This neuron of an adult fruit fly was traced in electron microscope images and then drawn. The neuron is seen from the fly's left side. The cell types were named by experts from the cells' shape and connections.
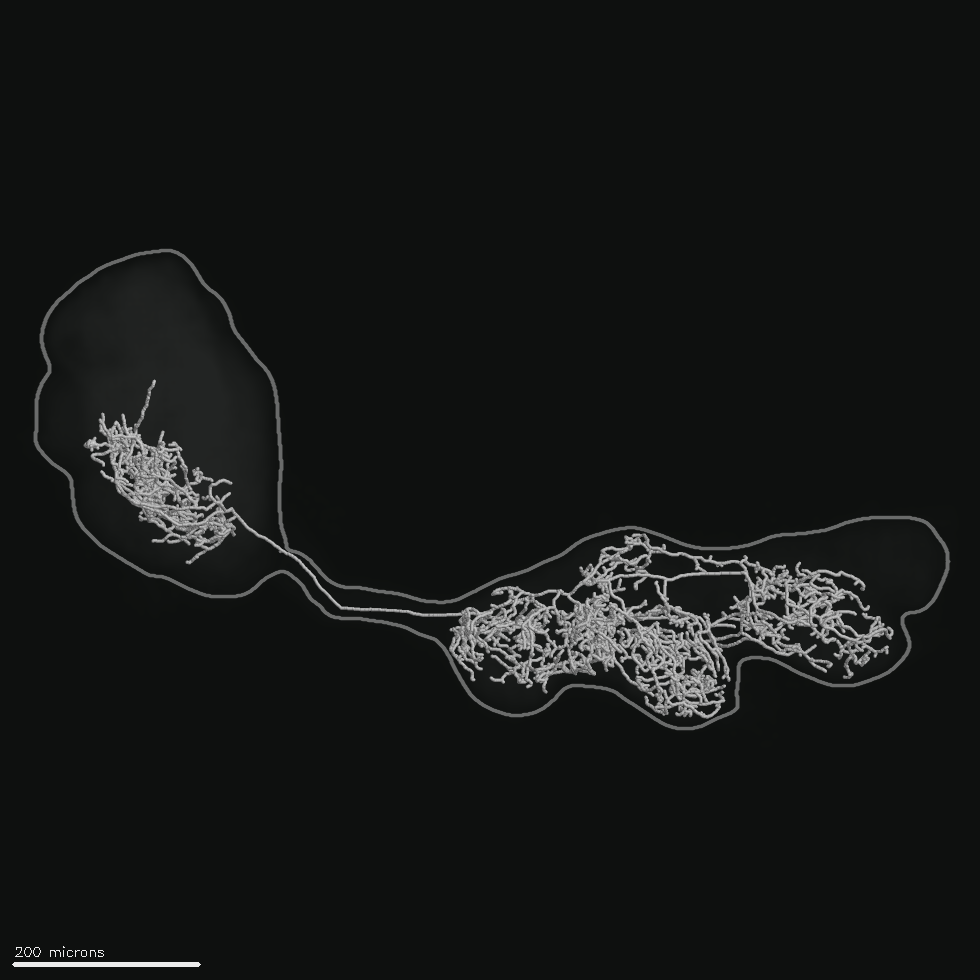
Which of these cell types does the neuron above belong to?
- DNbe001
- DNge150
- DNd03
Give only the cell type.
DNd03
